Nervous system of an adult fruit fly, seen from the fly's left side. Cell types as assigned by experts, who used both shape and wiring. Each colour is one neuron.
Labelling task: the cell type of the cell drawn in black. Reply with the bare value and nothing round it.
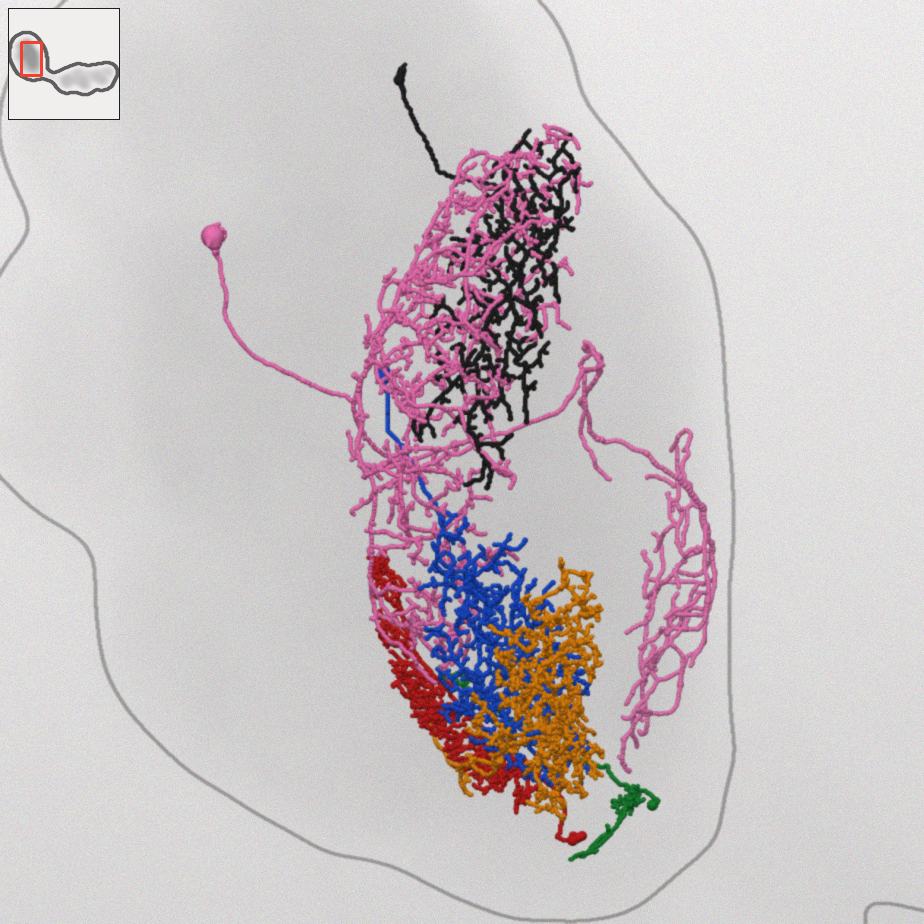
Pm7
